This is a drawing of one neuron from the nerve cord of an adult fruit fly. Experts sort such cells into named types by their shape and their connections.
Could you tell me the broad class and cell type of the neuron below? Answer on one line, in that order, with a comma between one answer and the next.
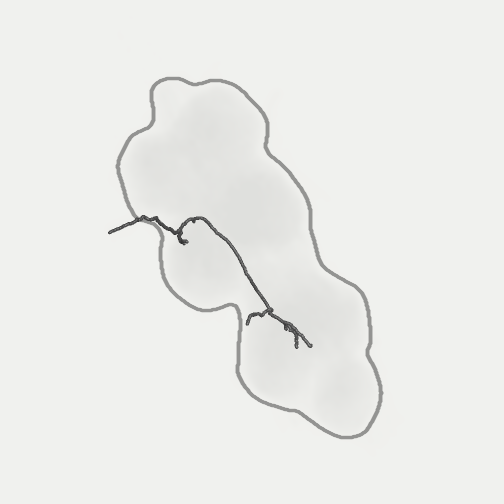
sensory neuron entering the nerve cord, SNxx25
